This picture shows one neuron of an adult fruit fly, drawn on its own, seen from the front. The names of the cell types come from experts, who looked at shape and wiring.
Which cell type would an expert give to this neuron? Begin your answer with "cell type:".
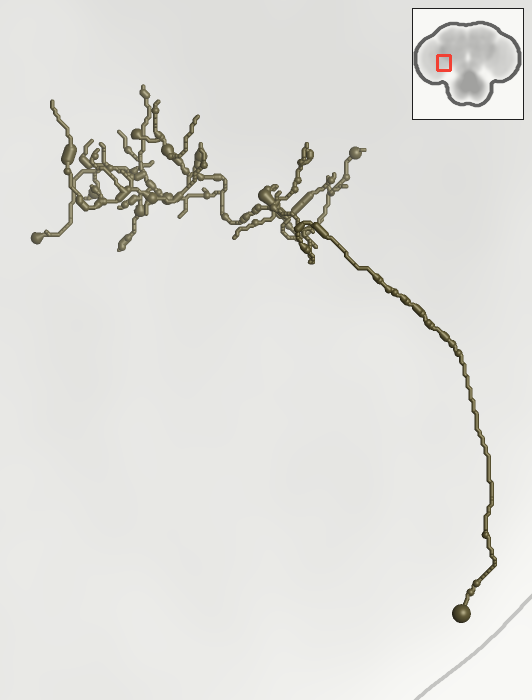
cell type: Li27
